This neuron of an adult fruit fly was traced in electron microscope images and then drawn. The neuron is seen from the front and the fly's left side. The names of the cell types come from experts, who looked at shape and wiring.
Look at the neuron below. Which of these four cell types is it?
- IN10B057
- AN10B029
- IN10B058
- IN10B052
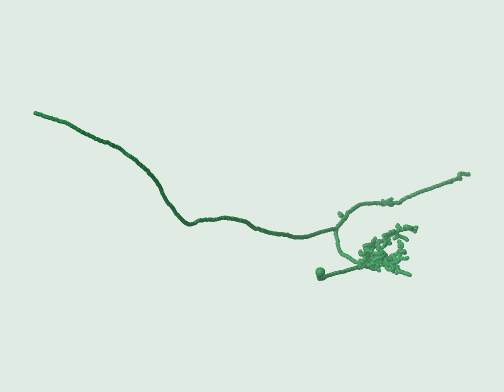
IN10B058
